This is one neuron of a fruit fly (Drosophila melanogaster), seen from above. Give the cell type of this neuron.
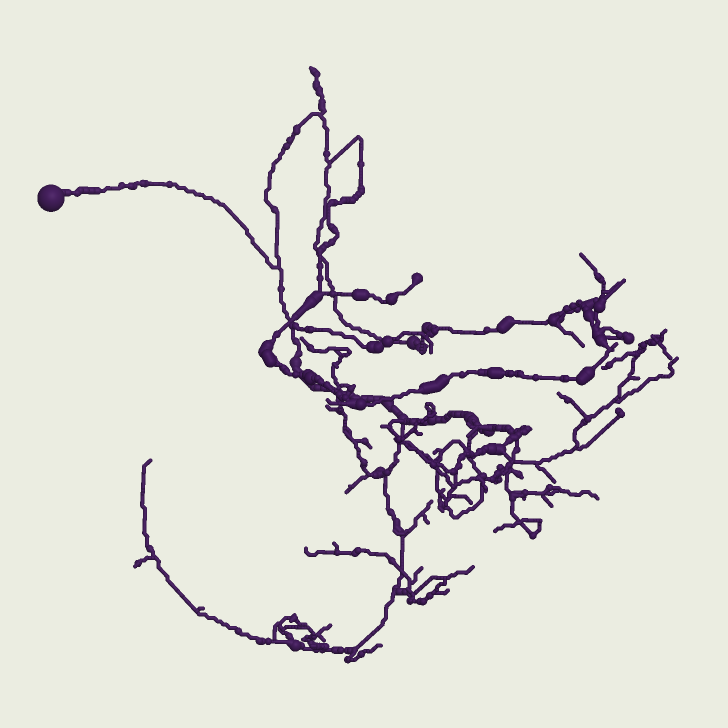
LHAV3e6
